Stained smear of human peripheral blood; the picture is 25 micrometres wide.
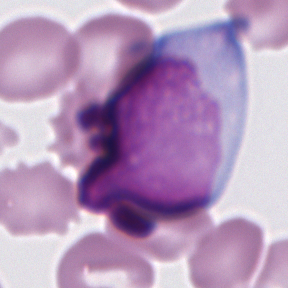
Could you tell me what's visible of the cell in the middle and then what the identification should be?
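Most of this cell is taken up by its nucleus. Along the left and lower edges of that nucleus, I can see small knob-like buds sticking out. The cytoplasm is pale blue, lying mainly as a rim on the right side of the nucleus. The cell is a myeloblast.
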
